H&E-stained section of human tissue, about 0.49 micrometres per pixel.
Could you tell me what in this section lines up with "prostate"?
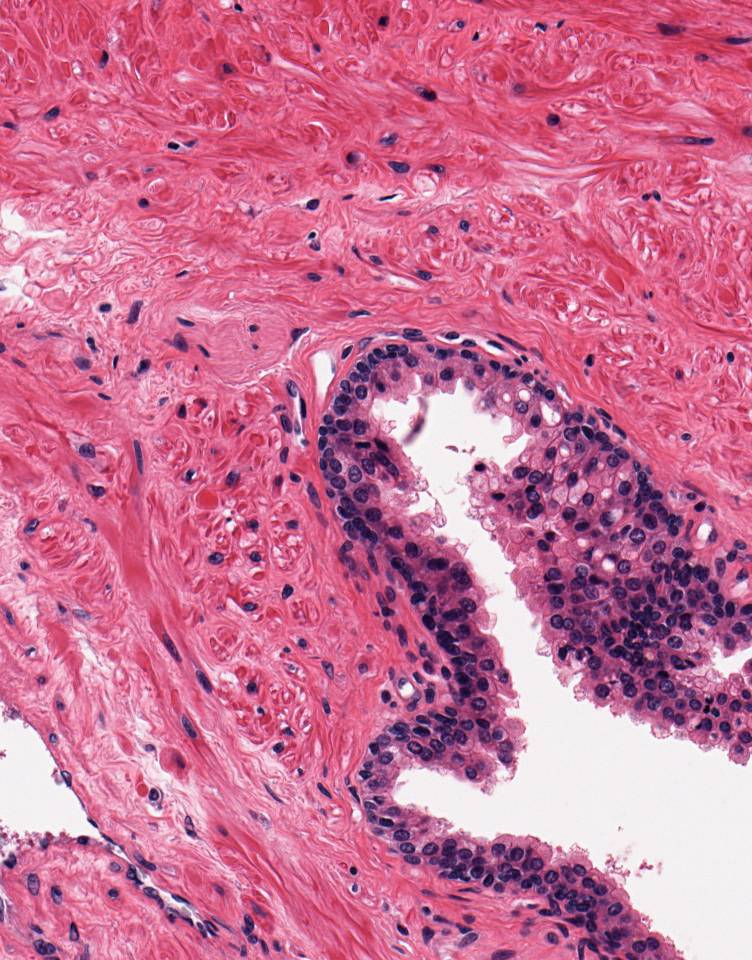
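This section is prostate.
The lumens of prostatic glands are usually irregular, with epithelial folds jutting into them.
The single gland in the right and lower middle of the field agrees: its lumen branches, and its epithelium folds inward into a tongue-like projection. That epithelium is several cells thick.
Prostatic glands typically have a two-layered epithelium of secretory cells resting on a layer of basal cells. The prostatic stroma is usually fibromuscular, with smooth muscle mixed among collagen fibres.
Dense pink stroma fills the top and left of the field.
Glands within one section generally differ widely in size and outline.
Apart from the main gland, only the edge of a second, lined by similar epithelium, appears, in the lower-left corner.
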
